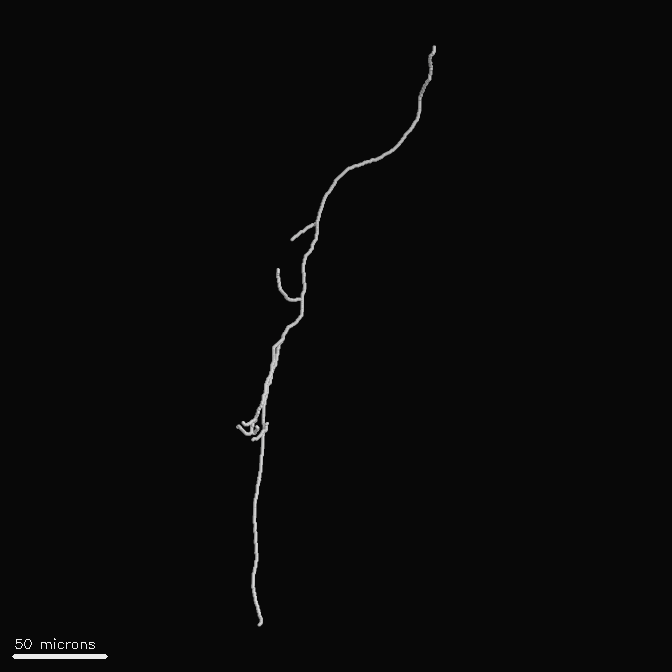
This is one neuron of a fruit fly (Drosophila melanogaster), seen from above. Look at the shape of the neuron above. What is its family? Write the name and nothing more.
class mechanosensory proprioceptive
